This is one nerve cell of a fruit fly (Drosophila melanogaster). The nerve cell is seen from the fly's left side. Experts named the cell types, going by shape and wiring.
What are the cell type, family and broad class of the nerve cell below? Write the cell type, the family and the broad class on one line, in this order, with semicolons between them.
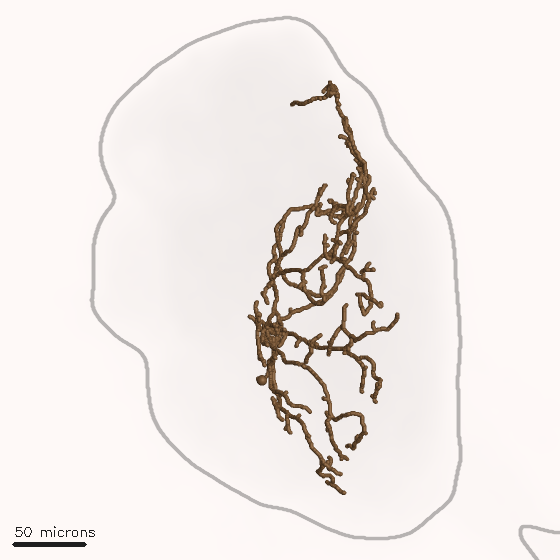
MeVP63; MeVP; visual projection neuron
